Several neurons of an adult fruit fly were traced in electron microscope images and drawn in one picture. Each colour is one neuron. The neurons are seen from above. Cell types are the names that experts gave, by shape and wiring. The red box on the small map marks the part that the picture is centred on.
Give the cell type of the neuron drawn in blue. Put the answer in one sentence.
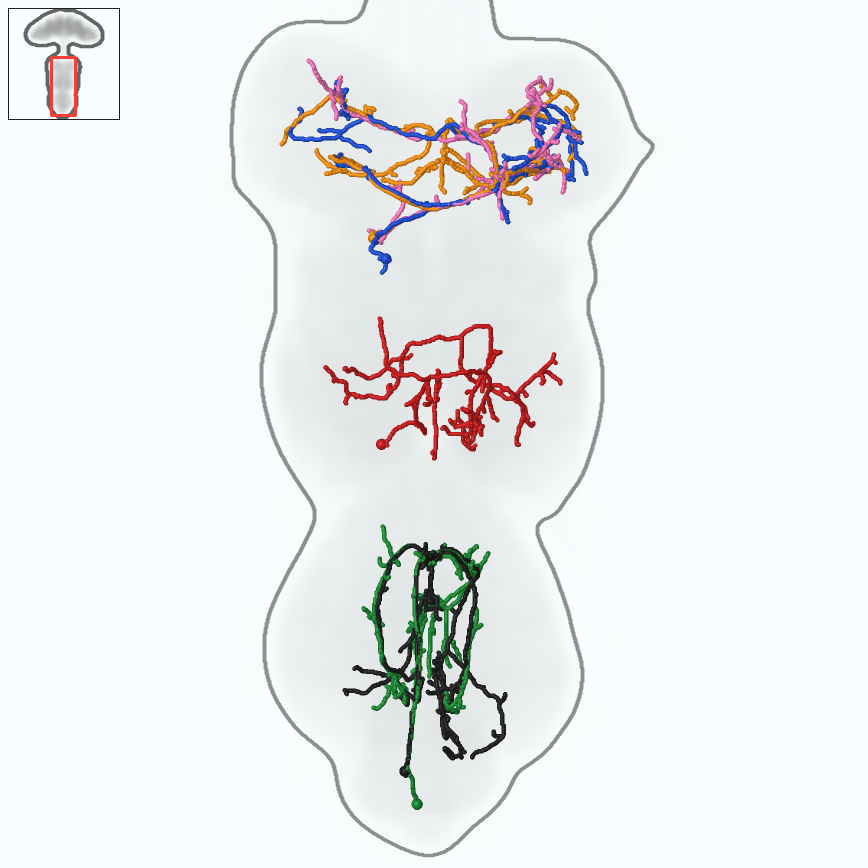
The cell type is IN12B035.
